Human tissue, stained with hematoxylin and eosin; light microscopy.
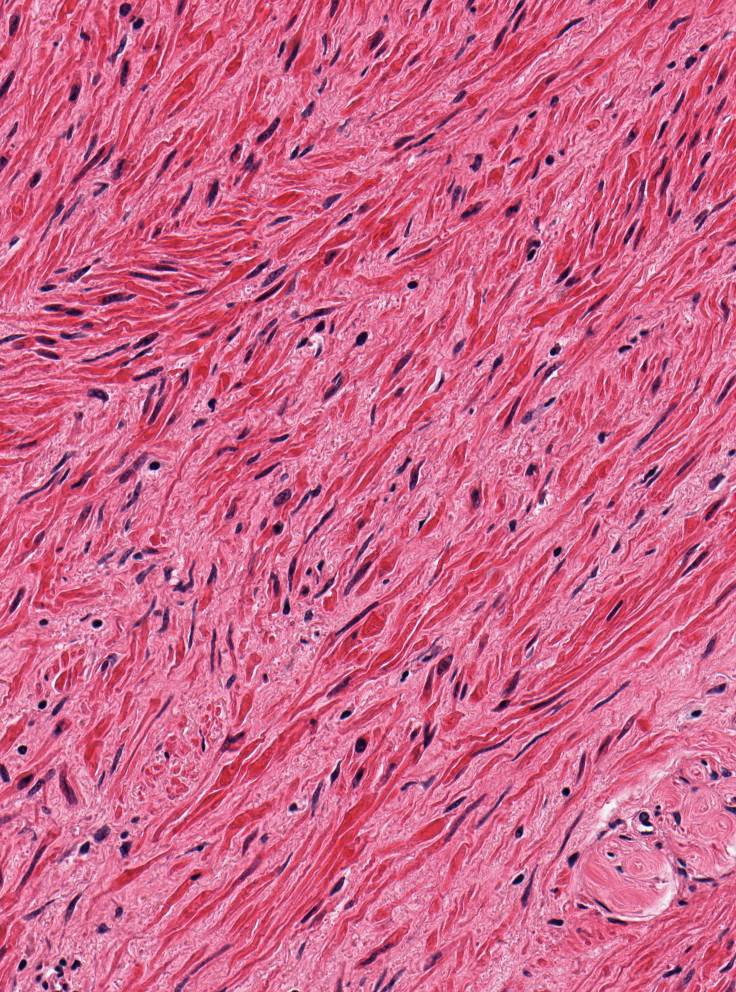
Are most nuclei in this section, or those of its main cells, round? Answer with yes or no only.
No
